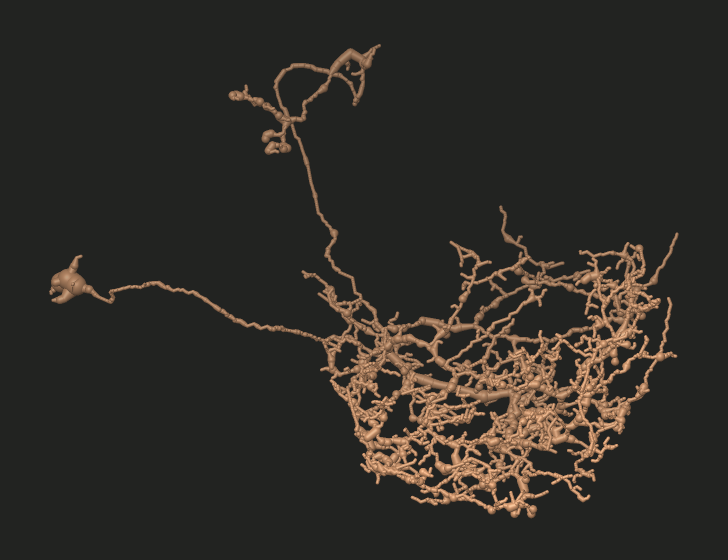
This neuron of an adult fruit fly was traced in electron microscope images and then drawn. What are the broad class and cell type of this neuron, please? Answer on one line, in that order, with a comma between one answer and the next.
central-brain intrinsic neuron, GNG136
